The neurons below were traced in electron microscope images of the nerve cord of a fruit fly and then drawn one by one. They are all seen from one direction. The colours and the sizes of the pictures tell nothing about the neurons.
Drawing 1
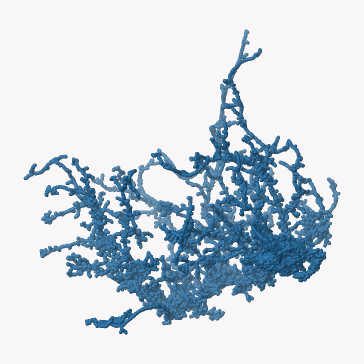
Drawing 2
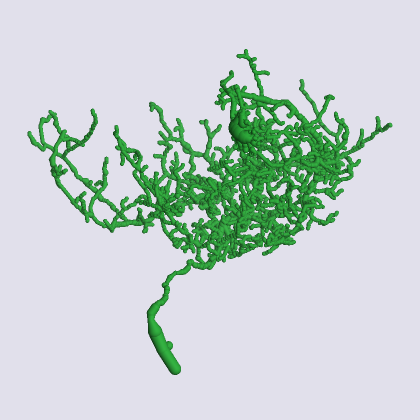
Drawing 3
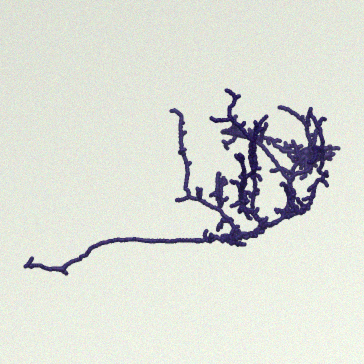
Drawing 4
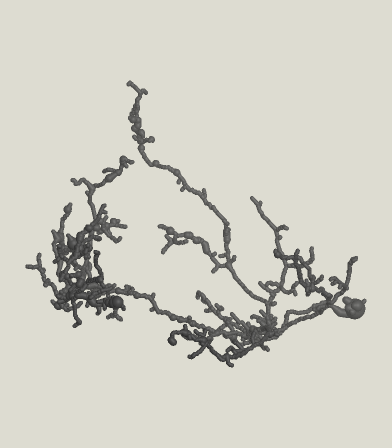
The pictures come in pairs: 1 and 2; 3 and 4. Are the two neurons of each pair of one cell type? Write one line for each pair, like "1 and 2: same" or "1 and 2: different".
1 and 2: same
3 and 4: different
